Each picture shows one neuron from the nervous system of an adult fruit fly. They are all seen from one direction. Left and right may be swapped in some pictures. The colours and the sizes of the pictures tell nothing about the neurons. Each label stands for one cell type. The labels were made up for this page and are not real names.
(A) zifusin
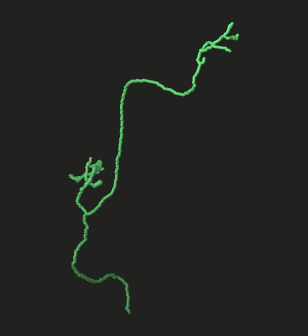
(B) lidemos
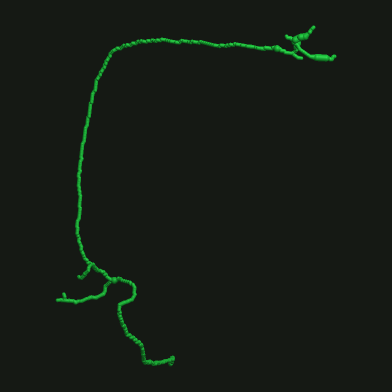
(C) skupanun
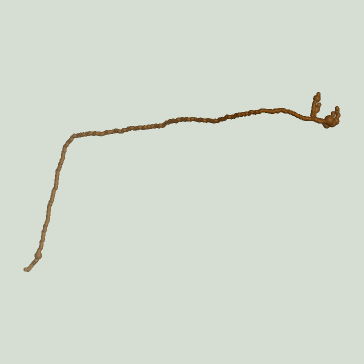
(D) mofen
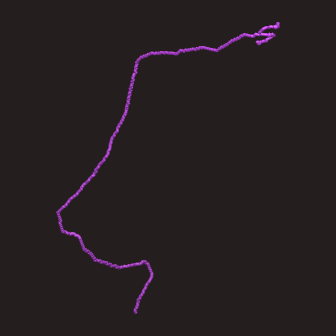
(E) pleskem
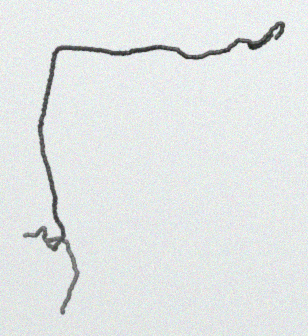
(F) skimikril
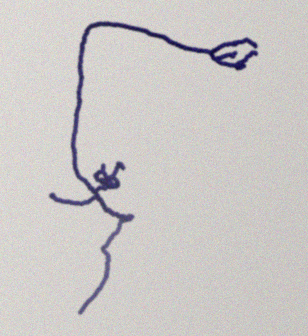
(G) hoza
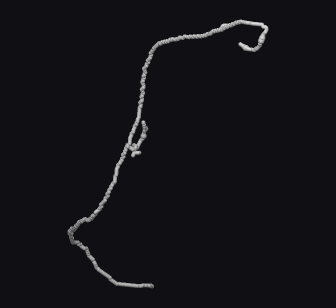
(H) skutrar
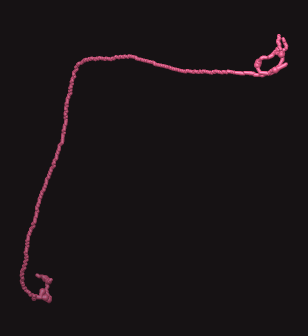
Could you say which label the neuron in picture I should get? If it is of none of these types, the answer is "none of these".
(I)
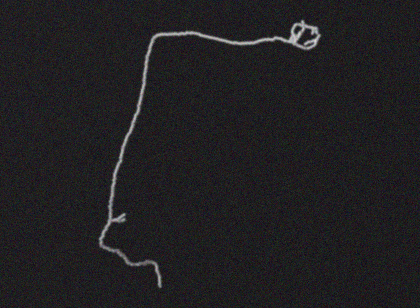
skutrar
